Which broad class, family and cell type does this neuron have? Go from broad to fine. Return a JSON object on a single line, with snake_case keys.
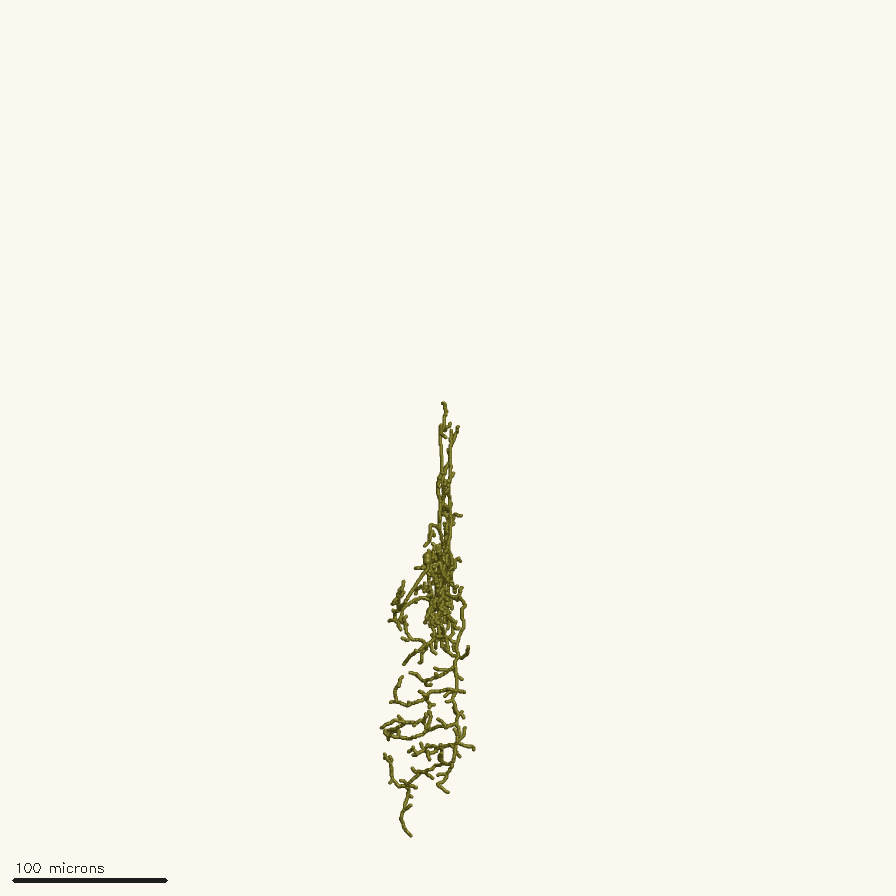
{"broad_class": "nerve-cord intrinsic neuron", "family": "hemilineage 23B", "cell_type": "IN23B016"}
